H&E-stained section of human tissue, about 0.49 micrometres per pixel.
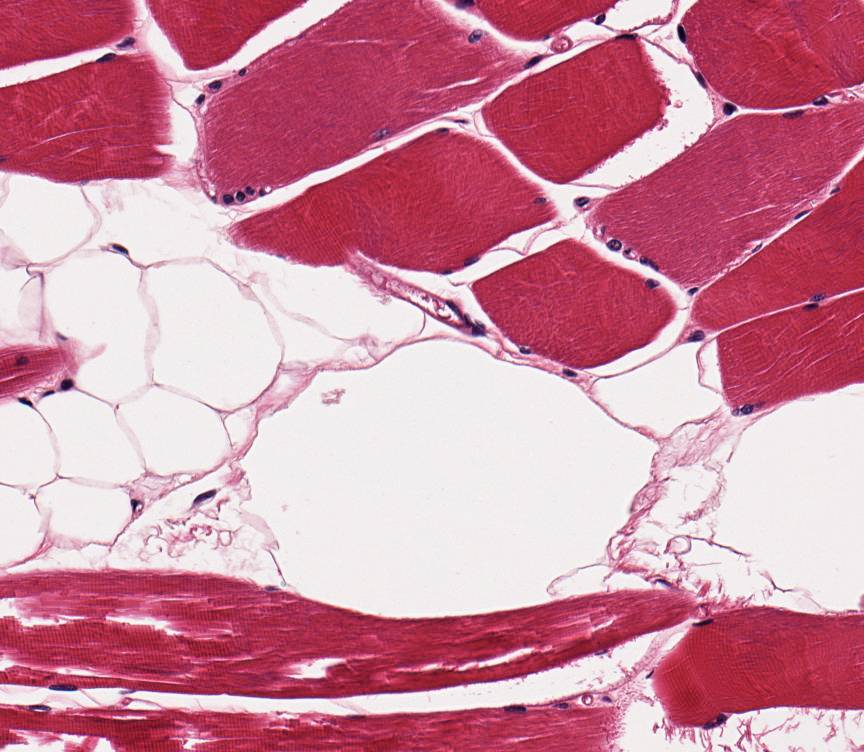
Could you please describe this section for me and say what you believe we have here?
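Up top, the fibres are cut across, giving angular, polygonal profiles; along the bottom edge they run lengthwise instead. Their cytoplasm takes a deep, even eosinophilic red. The nuclei are small, dark and flattened, sitting at the fibre edges, not in the centres. Near the centre and lower right, wispy pale pink loose connective tissue lies between fat cells and the muscle. So, this is skeletal muscle.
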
